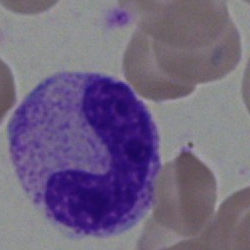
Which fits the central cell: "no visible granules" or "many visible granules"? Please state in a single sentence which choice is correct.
There is a large number of visible granules in the cell's cytoplasm.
